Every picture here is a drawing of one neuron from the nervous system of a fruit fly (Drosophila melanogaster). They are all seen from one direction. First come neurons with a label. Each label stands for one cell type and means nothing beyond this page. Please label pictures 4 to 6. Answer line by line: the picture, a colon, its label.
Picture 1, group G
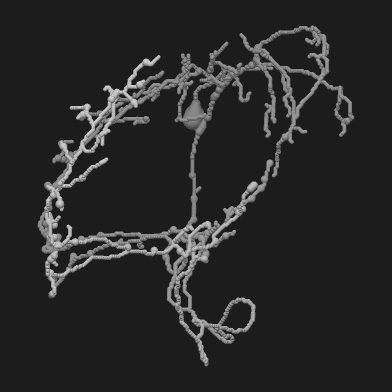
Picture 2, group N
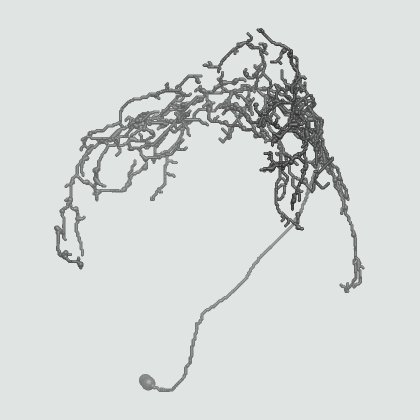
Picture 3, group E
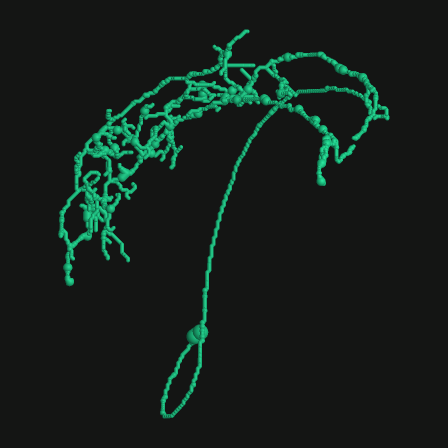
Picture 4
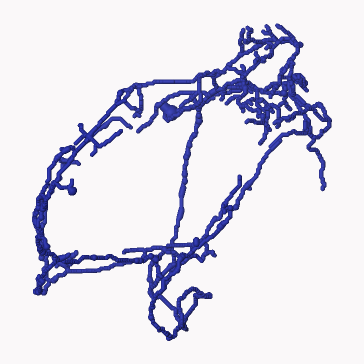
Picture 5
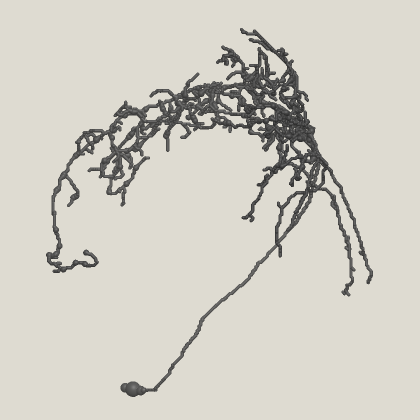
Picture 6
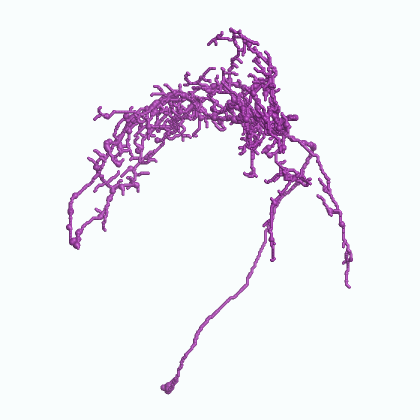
4: group G
5: group N
6: group N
